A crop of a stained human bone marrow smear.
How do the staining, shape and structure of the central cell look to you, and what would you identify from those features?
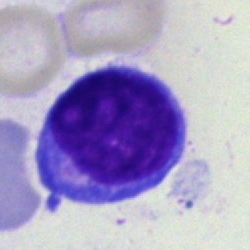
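Look first at the outline: it is roughly round, with a smooth edge. The nucleus fills most of the cell and sits displaced toward the upper right. In the cytoplasm you will see no granules. Down at the lower left edge, a small rounded bleb projects outward. This cell is a lymphocyte.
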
